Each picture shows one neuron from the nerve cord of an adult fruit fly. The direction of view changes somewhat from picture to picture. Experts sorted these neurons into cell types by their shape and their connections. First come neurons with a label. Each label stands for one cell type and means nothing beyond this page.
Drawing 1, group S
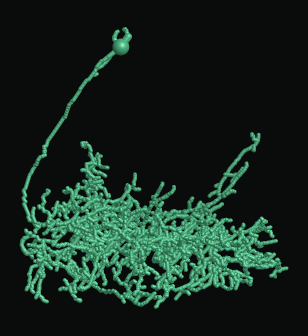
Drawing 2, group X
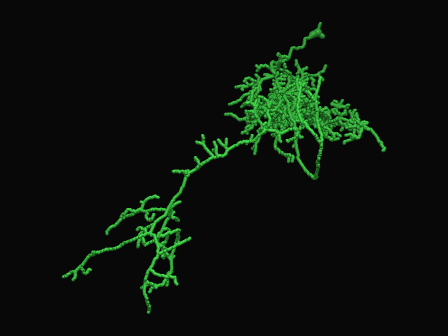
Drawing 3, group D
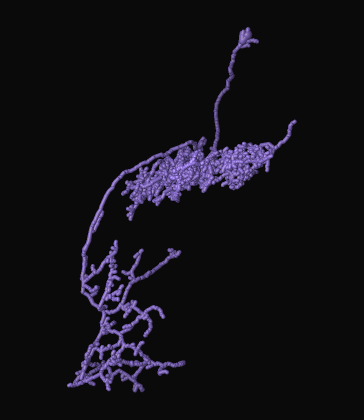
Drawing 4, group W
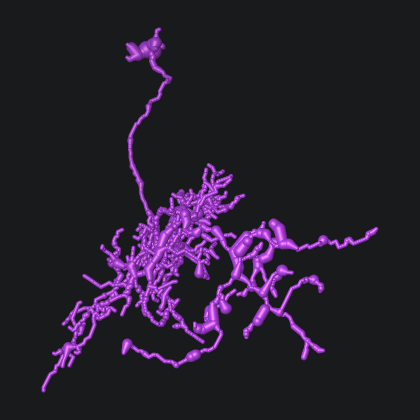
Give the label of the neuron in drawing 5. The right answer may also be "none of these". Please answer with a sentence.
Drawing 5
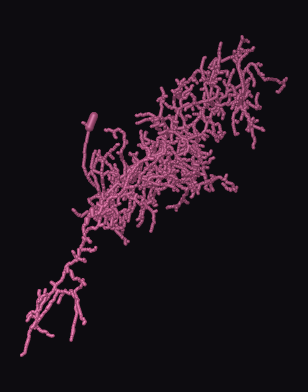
It belongs to none of these.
